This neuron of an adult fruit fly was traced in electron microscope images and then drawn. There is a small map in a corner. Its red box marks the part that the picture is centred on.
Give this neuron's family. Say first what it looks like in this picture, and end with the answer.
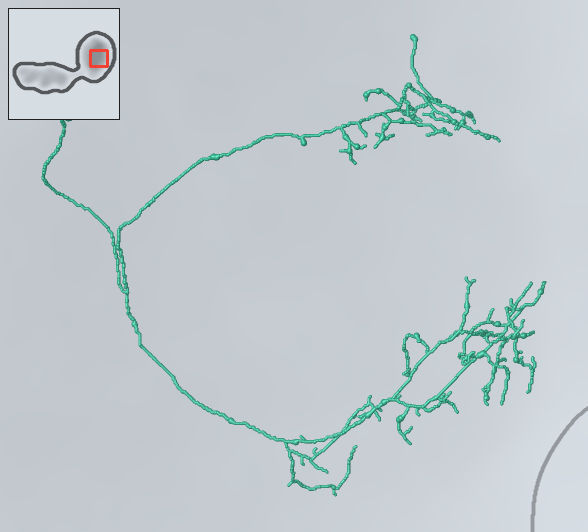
The picture shows dozens of branch ends. As drawn here it is about as wide as it is tall. This is a central-brain intrinsic neuron. Its family is hemilineage VPNp&v1_posterior.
